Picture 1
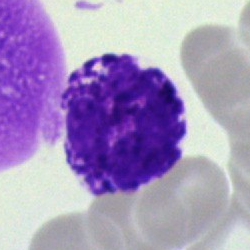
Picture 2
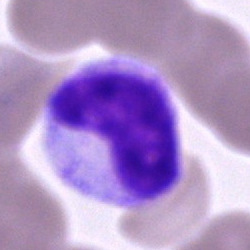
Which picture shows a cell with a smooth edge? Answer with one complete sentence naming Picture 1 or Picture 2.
What Picture 2 shows is a cell with a smooth edge.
